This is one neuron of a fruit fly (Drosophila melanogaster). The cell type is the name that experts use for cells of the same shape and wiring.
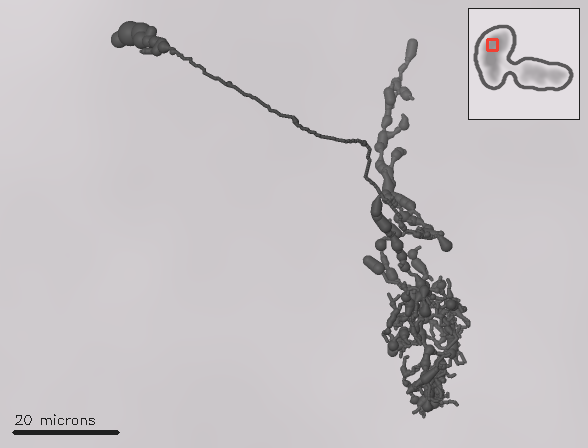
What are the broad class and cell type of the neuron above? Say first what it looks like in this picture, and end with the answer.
The cell body can be seen at the upper left of the picture. From top to bottom in the picture it spans about 75 microns. The picture shows dozens of branch ends. Its broad class is central-brain intrinsic neuron. The cell type is WED063_a.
